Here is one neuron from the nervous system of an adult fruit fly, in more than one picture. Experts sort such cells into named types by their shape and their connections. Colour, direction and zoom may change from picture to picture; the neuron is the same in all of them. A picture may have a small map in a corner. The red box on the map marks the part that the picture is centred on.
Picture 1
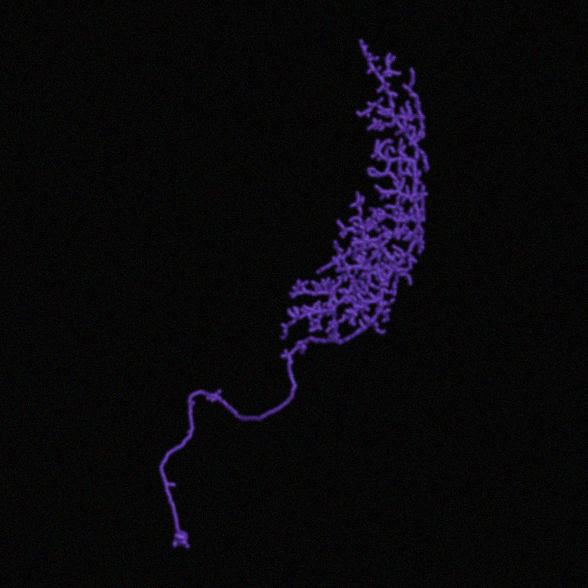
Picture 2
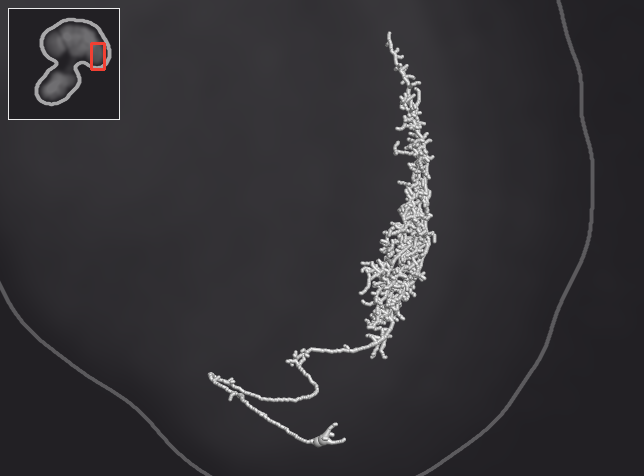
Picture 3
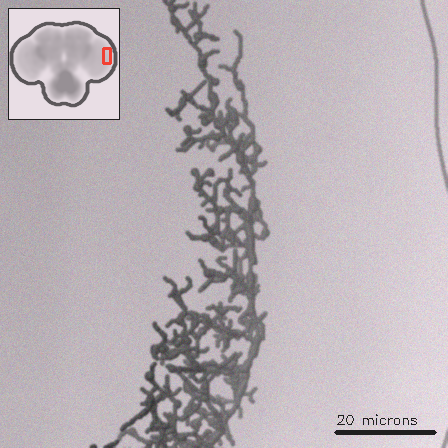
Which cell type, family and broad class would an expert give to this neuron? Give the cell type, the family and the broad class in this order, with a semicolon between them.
Pm9; Pm; optic-lobe intrinsic neuron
